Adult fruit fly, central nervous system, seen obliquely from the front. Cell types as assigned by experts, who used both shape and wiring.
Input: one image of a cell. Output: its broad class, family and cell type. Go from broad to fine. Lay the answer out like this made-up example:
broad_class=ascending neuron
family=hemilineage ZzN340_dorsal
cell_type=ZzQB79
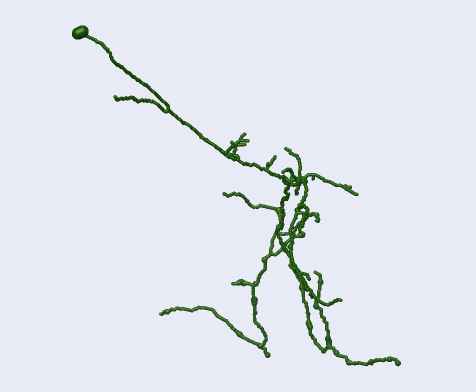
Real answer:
broad_class=central-brain intrinsic neuron
family=hemilineage SMPad2
cell_type=SIP021_a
